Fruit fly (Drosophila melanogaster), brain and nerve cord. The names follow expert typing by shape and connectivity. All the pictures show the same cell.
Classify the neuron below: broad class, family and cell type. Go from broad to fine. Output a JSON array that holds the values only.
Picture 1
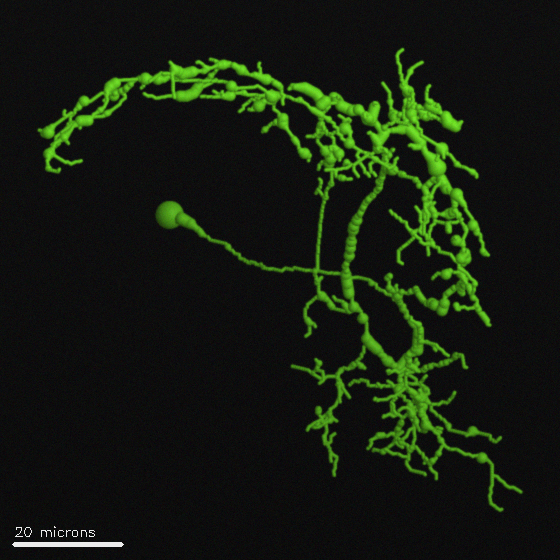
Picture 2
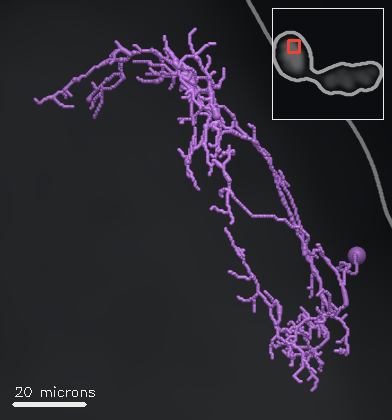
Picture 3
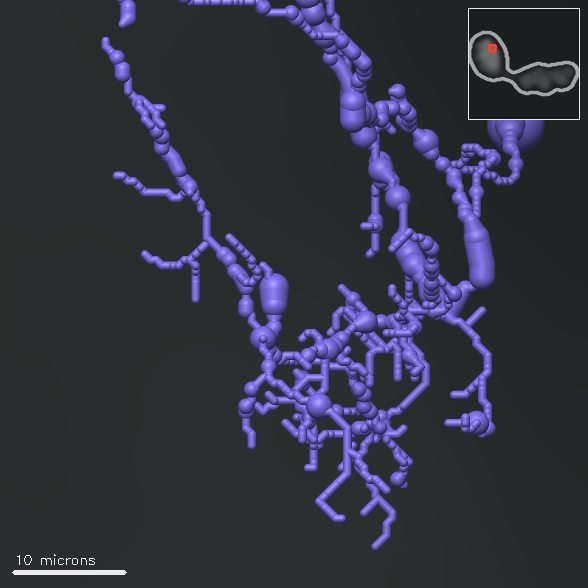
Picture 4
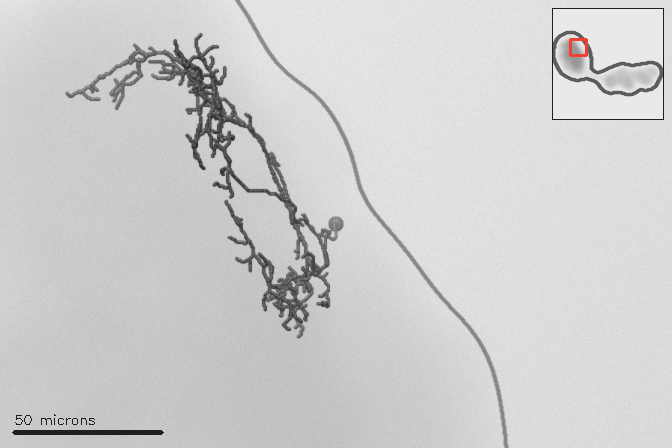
["central-brain intrinsic neuron", "hemilineage SLPpl2", "CB1551"]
